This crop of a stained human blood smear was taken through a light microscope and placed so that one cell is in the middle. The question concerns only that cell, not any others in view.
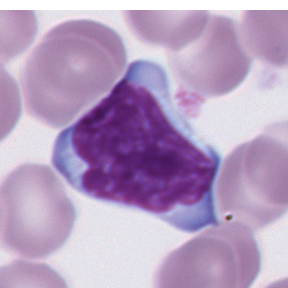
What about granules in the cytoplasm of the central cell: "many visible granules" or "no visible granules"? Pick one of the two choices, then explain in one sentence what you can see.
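No visible granules. No granules are seen in the cytoplasm.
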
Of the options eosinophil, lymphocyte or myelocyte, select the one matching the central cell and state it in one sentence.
The cell in the exact centre of the crop is a lymphocyte.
